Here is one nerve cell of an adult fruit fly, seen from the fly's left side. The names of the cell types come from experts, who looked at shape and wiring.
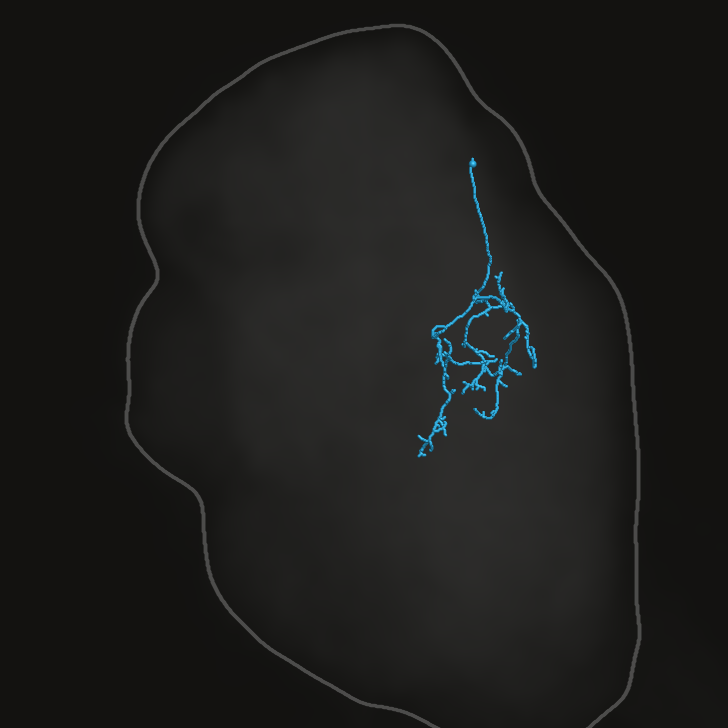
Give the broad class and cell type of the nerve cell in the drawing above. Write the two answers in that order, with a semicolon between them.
central-brain intrinsic neuron; PS150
